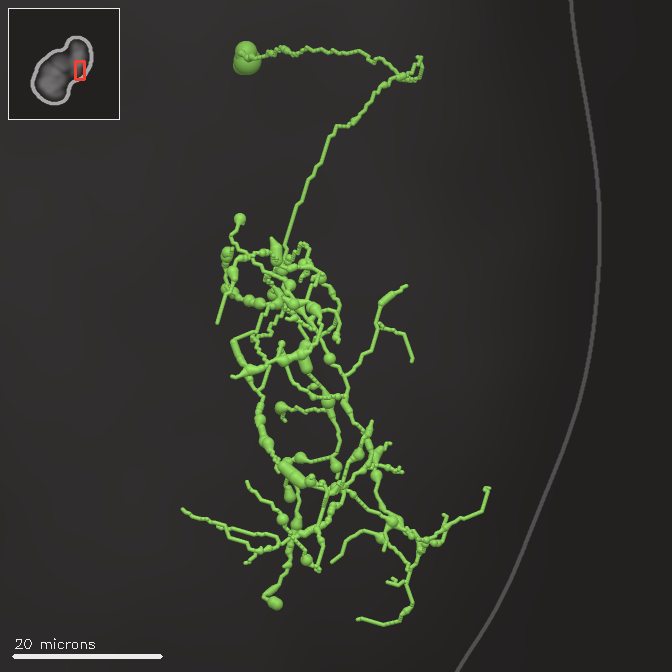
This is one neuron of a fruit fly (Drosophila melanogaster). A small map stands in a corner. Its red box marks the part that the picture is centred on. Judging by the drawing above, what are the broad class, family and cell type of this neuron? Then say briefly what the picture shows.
It is a nerve-cord intrinsic neuron. The family is hemilineage 14A. The cell type is IN14A103. By the scale bar it is about 80 microns tall in this view. The picture shows dozens of branch ends.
